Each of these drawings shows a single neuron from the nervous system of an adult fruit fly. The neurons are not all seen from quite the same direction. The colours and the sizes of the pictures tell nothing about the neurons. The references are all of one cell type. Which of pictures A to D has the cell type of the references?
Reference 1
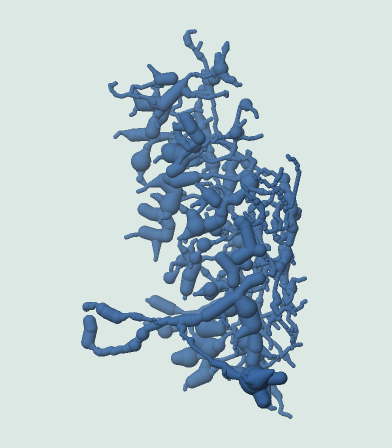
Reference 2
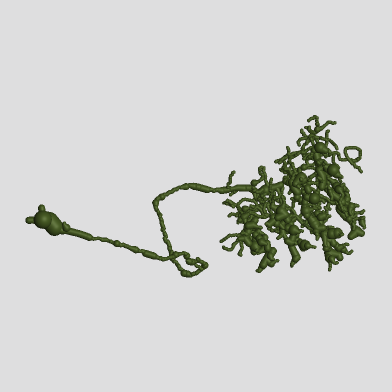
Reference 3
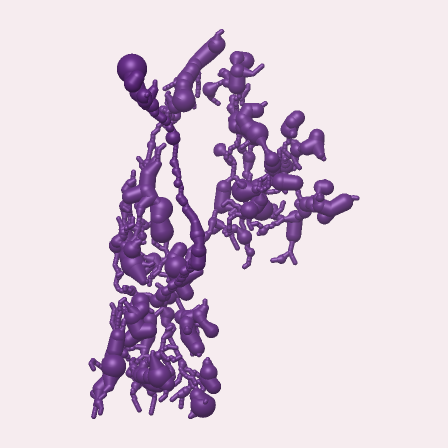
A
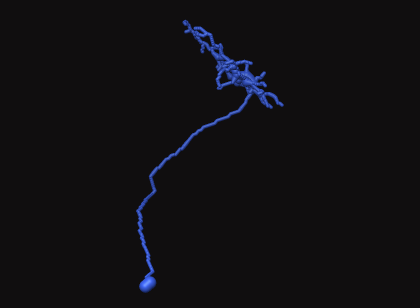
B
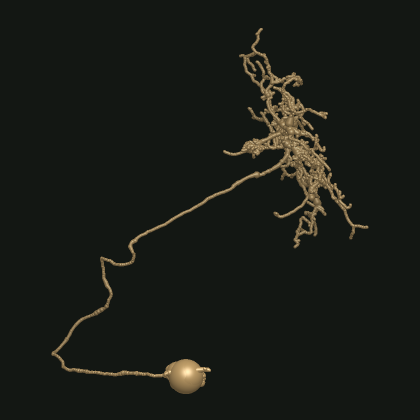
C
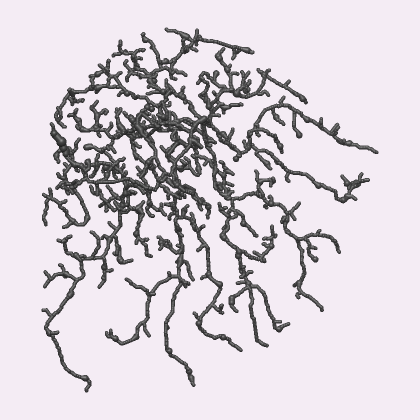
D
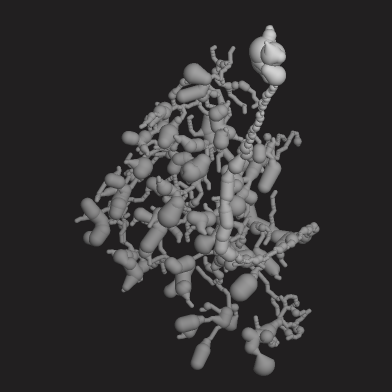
Picture D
